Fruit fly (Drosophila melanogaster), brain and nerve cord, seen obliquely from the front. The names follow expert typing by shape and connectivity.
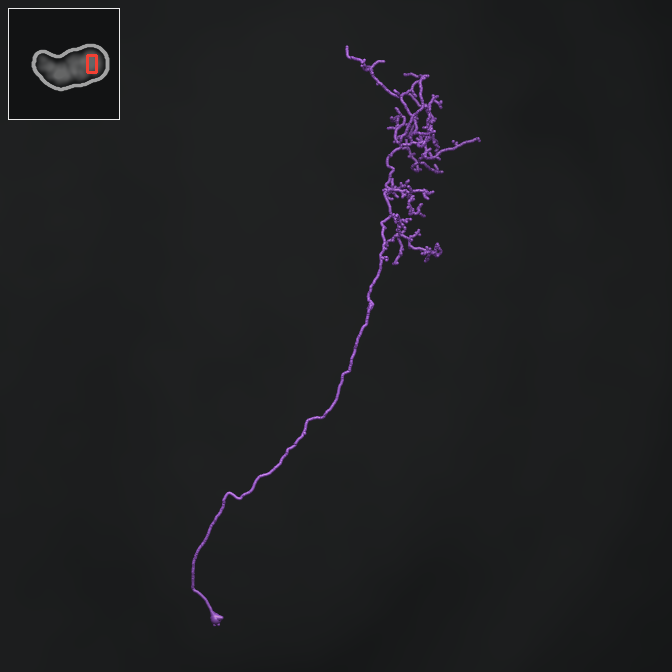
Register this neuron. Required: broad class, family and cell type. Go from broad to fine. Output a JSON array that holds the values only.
["optic-lobe intrinsic neuron", "Li", "Li27"]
